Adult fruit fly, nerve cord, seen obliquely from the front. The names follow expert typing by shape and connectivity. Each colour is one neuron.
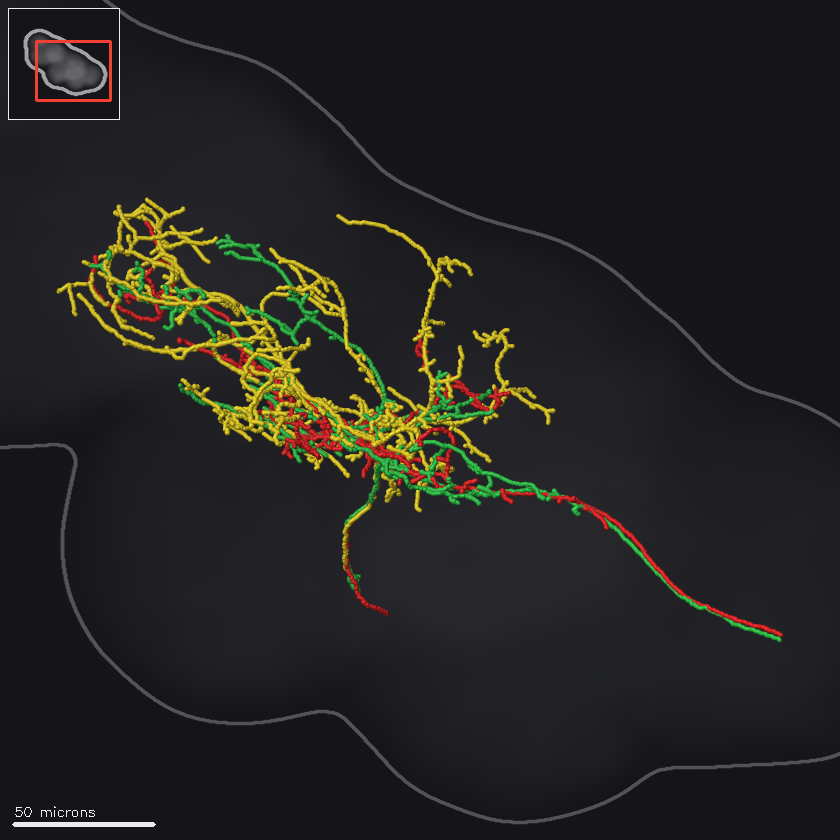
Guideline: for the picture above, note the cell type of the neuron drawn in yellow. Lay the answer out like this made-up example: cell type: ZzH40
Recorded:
cell type: IN06B017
